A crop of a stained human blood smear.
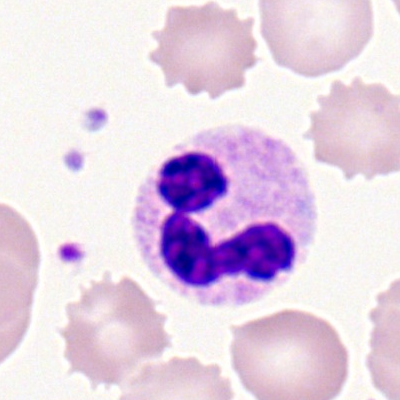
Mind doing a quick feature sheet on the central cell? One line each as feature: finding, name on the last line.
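Nucleus: divided into three lobes
Lobes: joined by narrow constrictions
Chromatin: dark purple, coarsely clumped
Cytoplasm: filled with fine pink-violet granules
Name: segmented neutrophil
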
